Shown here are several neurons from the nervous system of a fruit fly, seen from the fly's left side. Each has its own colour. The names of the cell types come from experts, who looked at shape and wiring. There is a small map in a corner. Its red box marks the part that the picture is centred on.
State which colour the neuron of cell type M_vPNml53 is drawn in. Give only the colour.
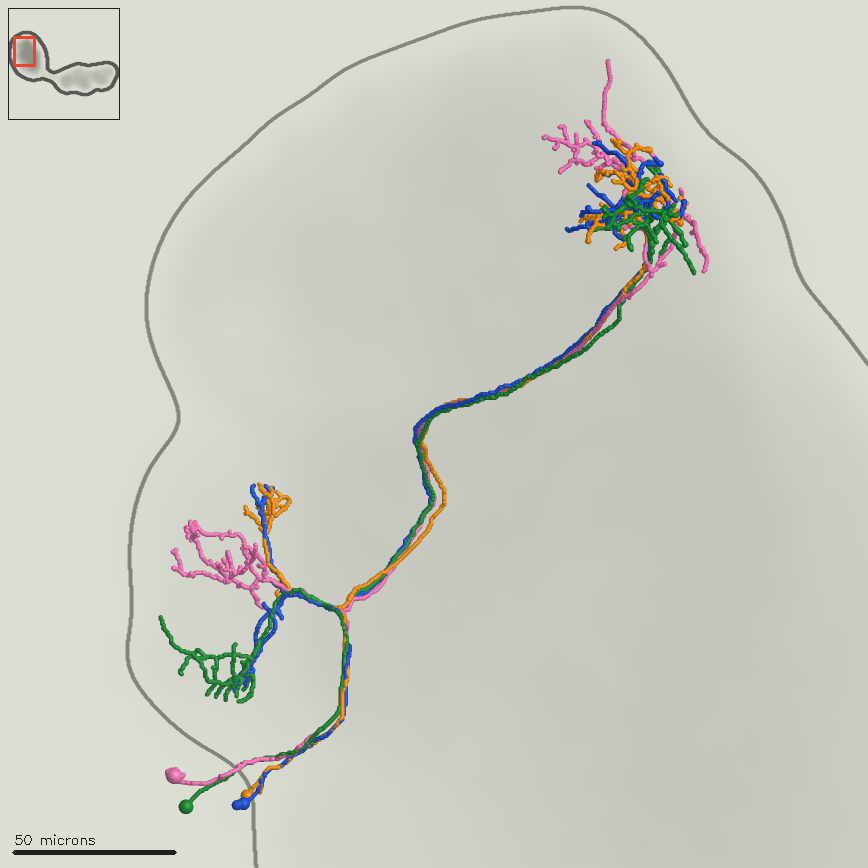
pink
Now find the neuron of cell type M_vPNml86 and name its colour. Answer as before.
orange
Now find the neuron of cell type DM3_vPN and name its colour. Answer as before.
blue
